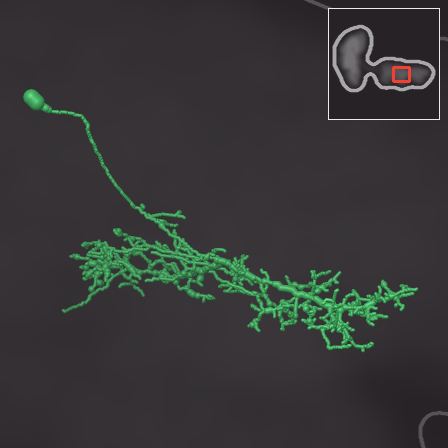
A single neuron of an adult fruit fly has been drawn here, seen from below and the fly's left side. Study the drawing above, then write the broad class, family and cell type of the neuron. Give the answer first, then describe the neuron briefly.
Its broad class is nerve-cord intrinsic neuron. The family is hemilineage 09A. Its cell type is IN09A024. It lies in the nerve cord. The cell body can be seen at the upper left of the picture. The picture shows dozens of branch ends.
